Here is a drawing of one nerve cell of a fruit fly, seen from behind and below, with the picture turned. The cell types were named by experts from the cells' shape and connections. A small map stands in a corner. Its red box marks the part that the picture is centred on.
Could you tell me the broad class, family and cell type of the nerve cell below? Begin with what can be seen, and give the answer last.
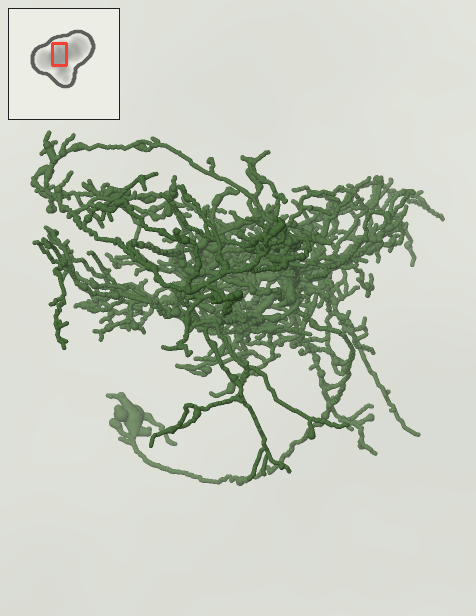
The picture shows more than a hundred branch ends. In this view it is about as wide as it is tall. It is a central-brain intrinsic neuron. The family is hemilineage AOTUv1_ventral. Its cell type is LAL010.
